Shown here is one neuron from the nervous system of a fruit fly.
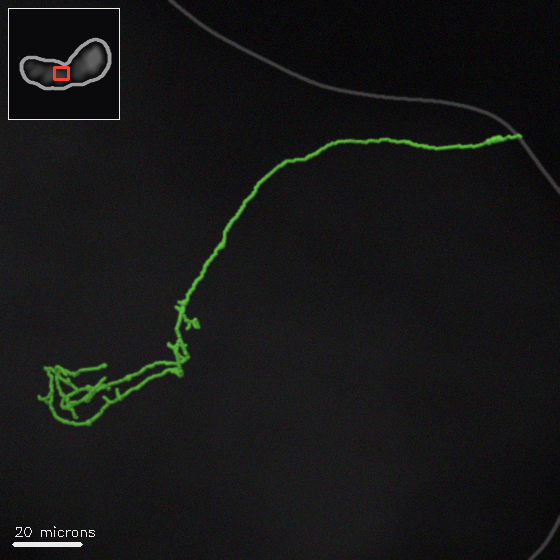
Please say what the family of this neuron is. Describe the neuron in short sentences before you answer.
No cell body is drawn. From left to right in the picture it spans about 150 microns. It is a sensory neuron entering the nerve cord. Its family is called class gustatory.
